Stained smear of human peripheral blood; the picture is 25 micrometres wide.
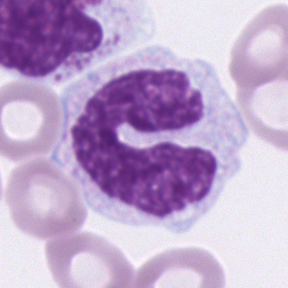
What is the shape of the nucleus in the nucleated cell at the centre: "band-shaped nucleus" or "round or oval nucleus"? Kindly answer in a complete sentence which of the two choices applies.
Shaped like a horseshoe, C, U or S, its nucleus lacks separate lobes.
